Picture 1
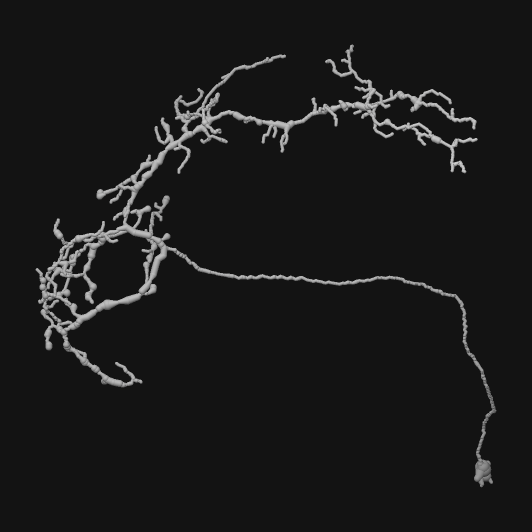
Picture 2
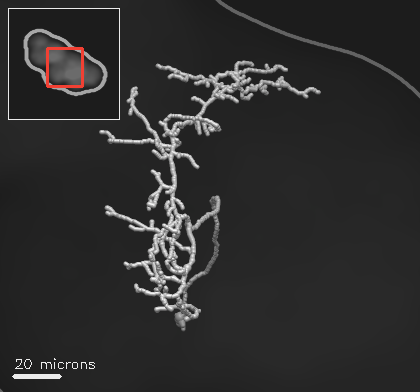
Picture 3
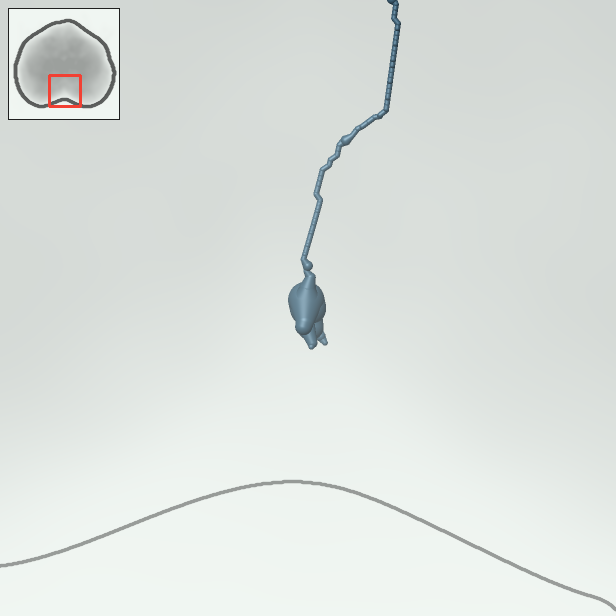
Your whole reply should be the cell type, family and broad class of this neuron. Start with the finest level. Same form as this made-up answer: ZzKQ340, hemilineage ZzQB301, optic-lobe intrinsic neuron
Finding: IN06B079, hemilineage 06B, nerve-cord intrinsic neuron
